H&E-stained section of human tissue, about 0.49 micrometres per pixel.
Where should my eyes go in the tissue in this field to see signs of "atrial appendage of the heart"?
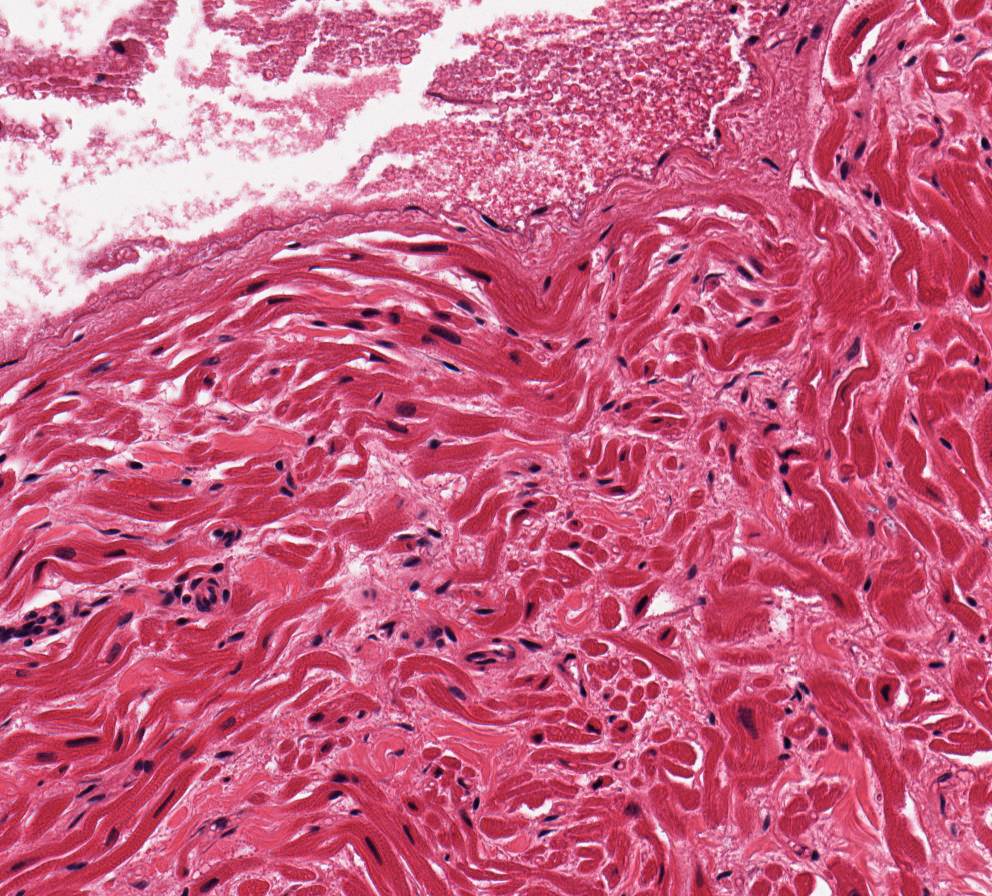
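This is the atrial appendage of the heart, and I see much that fits. Along the lumen, a thin layer with flattened, elongated nuclei borders the muscle.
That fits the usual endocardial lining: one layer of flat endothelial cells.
The muscle fibres run in differing directions, lengthwise on the left and crosswise in the lower centre.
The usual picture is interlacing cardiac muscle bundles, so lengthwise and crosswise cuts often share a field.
Each fibre has a single oval nucleus sitting centrally.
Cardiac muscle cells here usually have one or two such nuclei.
Between the fibres in the centre lies pale, loose connective tissue.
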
